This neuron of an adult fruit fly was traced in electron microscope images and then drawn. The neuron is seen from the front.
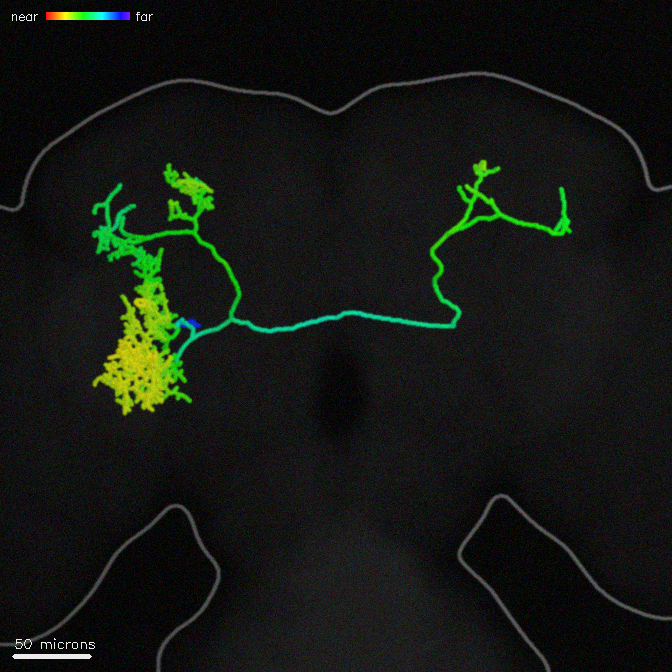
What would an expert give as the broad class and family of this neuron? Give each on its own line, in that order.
central-brain intrinsic neuron
hemilineage VLPl&p2_posterior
